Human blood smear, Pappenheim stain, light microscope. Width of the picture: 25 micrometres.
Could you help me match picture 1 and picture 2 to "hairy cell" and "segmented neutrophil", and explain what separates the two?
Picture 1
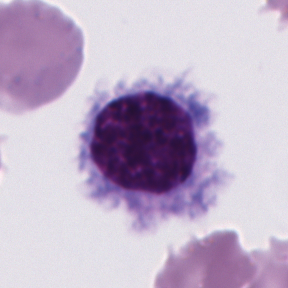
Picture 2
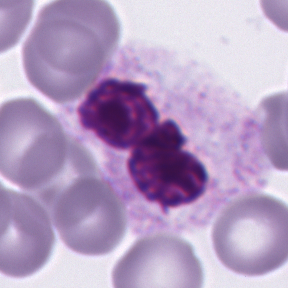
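Picture 1 is the hairy cell; picture 2 is the segmented neutrophil. In picture 1 the border is ragged all the way round, and fine hair-like projections stand out on every side, while in picture 2 the edge is also ragged but faint. The hairy cell has a single round nucleus with no notch or lobes and no nucleolus standing out; the nucleus is about 10 micrometres across, in a cell about 13 micrometres across.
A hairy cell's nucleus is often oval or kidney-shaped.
The segmented neutrophil's nucleus instead has two lobes, one upper left and one lower right, joined near the middle of the cell, and its chromatin is dark purple and coarsely clumped.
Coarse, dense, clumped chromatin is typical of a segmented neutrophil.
The hairy cell's cytoplasm is pale blue-grey and free of granules, whereas the neutrophil's pale cytoplasm spreads widely, mostly to the right of the nucleus, and holds fine, scattered pinkish-violet granules.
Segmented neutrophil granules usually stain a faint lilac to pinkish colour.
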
